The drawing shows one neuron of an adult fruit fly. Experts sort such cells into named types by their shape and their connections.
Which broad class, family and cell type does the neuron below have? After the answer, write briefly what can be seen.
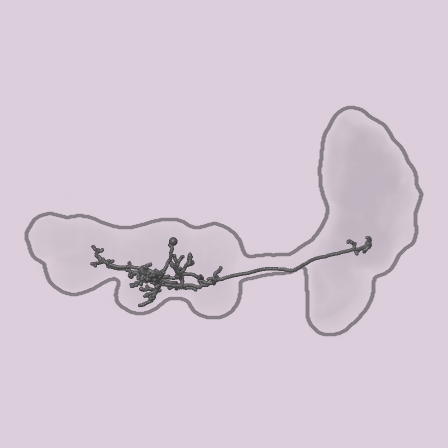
It is an ascending neuron. The family is hemilineage 09B. It is of cell type AN09B035. The cell body can be seen in the middle of the picture. As drawn here it is more than twice as wide as it is tall.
